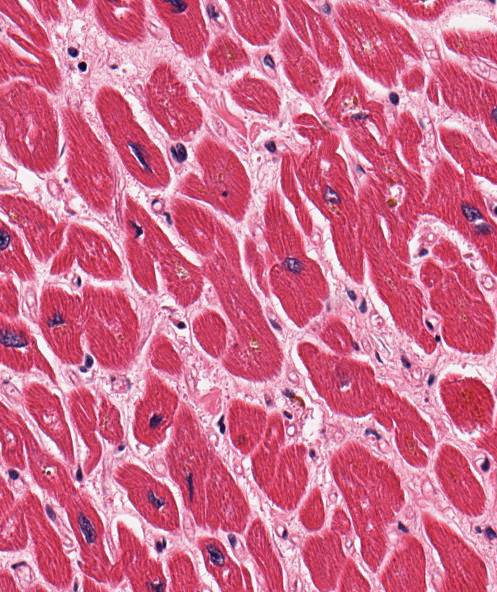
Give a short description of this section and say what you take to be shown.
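Follow the muscle fibres first: most of them run on a slant from upper left to lower right. Look inside them and you'll find fine golden-brown granules in the cytoplasm, often near the nucleus. Between the fibres sits pale pink loose connective tissue with scattered small dark nuclei, and there are no fat cells anywhere. This is the left ventricle of the heart.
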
